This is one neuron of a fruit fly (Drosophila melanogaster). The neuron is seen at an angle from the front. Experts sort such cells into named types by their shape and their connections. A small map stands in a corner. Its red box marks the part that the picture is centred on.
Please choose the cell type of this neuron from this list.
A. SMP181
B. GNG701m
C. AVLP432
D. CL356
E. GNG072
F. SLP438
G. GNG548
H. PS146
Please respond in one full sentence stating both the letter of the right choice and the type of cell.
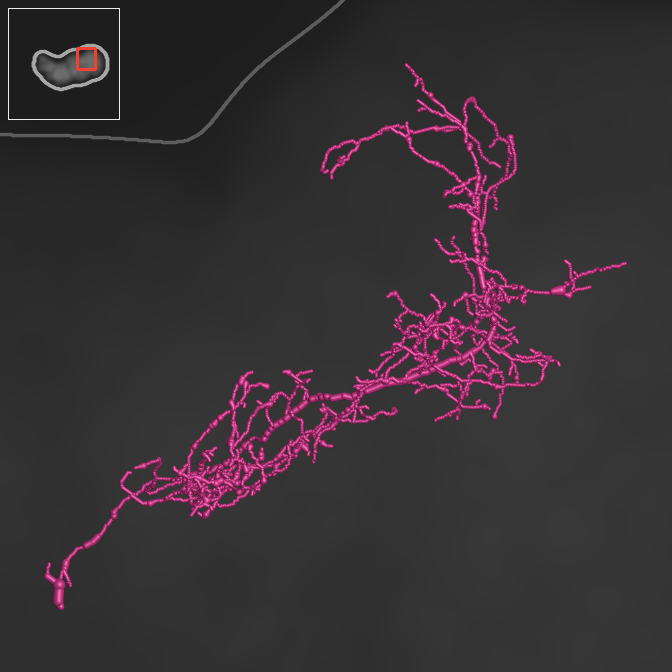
Cell type CL356 is what the neuron is, as option D states.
